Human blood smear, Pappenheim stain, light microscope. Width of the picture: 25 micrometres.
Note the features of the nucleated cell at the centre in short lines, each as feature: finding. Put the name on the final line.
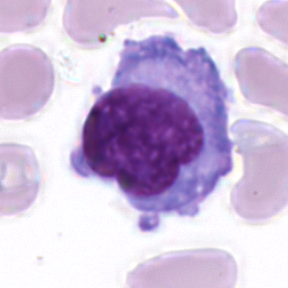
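Outline: a small rounded bleb protruding from the bottom edge
Nucleus position: off-centre, towards the left
Nucleus shape: notch in the lower edge, giving a folded, lobed look
Nucleus size: about 10 micrometres across
Chromatin: dark purple and patchy, with scattered lighter spots
Identity: plasma cell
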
